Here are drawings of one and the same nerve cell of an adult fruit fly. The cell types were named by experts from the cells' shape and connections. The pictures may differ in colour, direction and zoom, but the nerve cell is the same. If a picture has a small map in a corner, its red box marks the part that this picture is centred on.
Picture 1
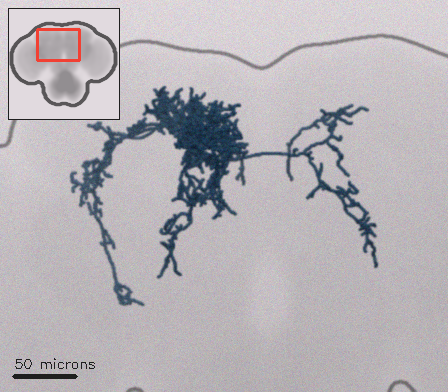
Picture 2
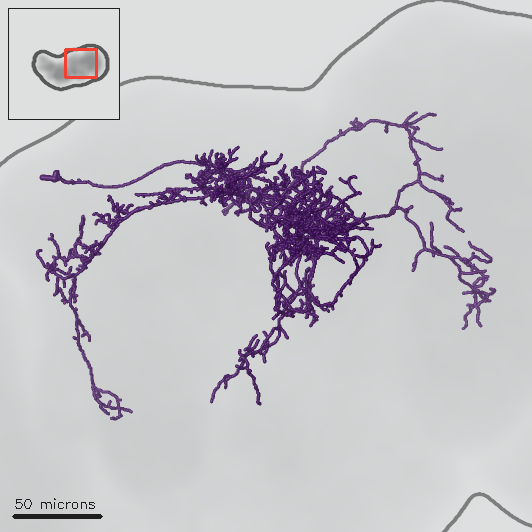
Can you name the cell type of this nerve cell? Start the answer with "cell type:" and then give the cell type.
cell type: LHPV5e3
